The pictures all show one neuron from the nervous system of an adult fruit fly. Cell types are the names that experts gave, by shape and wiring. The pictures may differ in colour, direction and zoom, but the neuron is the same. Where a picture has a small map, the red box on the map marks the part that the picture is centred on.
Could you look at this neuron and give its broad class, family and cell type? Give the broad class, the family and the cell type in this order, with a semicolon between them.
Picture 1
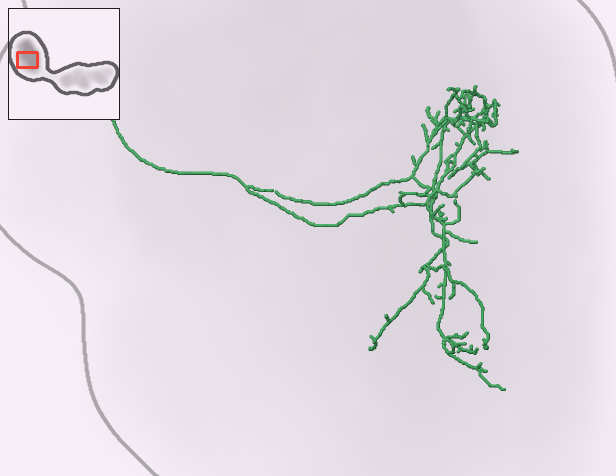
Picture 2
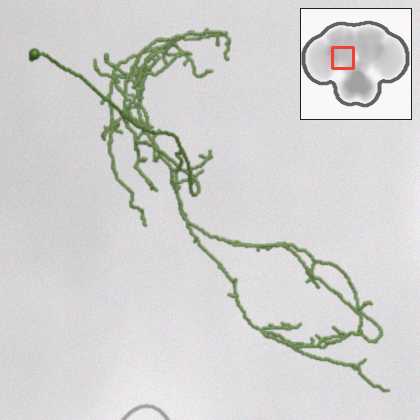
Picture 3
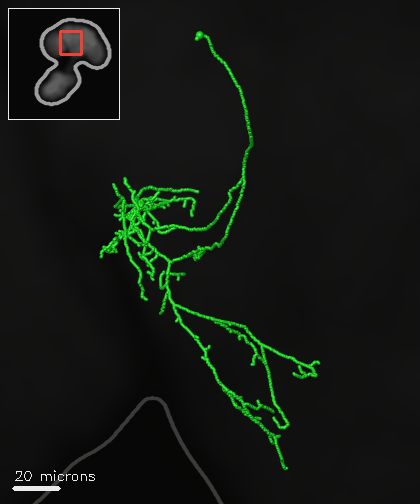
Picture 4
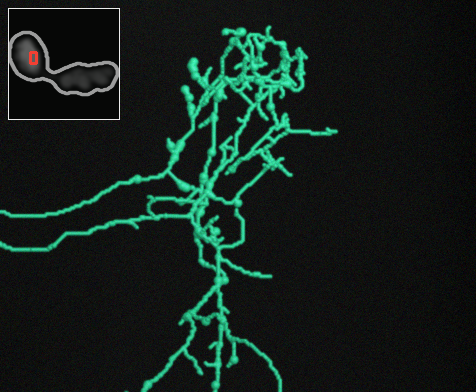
central-brain intrinsic neuron; hemilineage LALa1_posterior; CB2246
